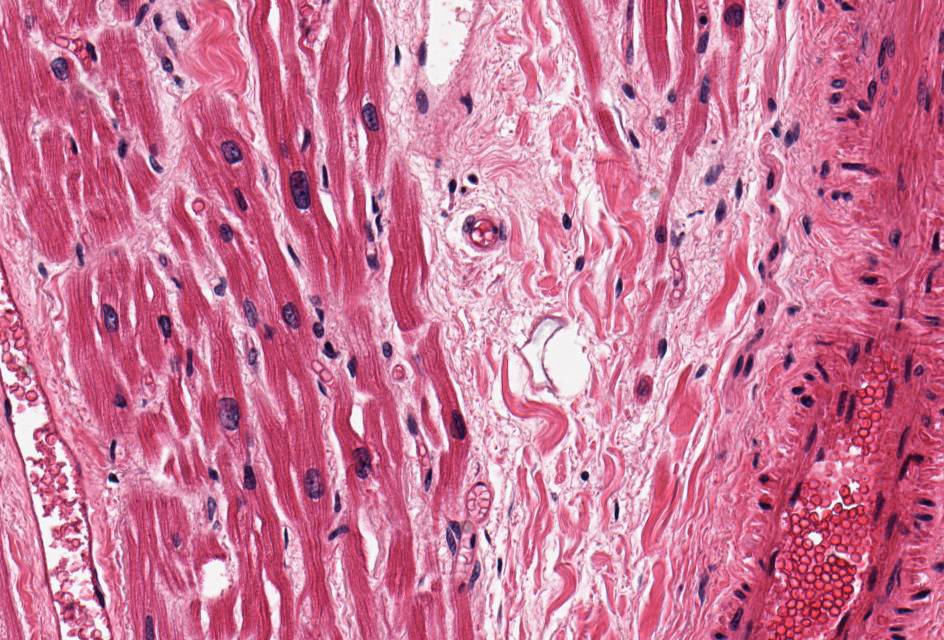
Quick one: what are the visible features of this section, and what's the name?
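Striated muscle fibres fill the left half, with loose connective tissue at the centre. The fibres run roughly vertically and in parallel, and the cardiac muscle cells carry large oval nuclei lying centrally within the fibres. Along the right edge, a band of tissue has many elongated, dark, spindle-shaped nuclei. This is atrial appendage of the heart.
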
